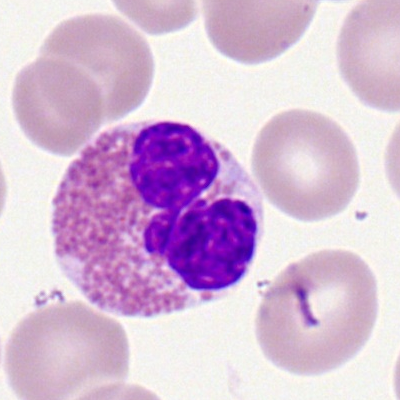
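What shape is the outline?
Round and smooth.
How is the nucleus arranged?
In two lobes, and no nucleoli show in it.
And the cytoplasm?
Packed with orange-pink granules.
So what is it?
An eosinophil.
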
